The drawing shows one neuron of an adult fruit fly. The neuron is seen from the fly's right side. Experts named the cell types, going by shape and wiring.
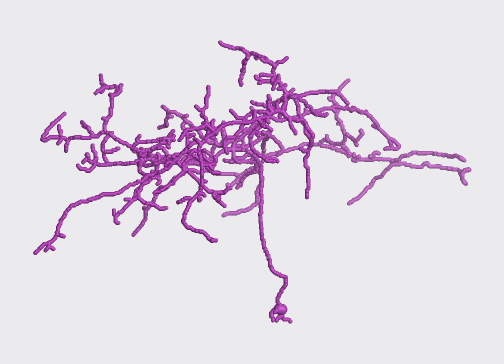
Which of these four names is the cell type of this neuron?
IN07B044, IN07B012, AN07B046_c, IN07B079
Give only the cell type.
IN07B044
